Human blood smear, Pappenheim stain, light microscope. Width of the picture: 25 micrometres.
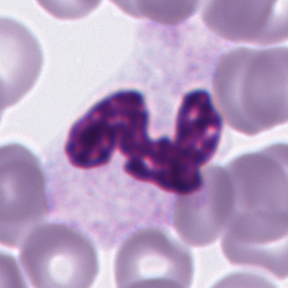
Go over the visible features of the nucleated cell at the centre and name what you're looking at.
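Notice first how faint and irregular the cell's outer edge is; it isn't a sharp round line. The nucleus is one bent band folded into lobes, with a deep notch opening upward between its left and right parts. No nucleoli show in it. In the cytoplasm you'll see many fine, faint pinkish-violet granules. This cell is a segmented neutrophil.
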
